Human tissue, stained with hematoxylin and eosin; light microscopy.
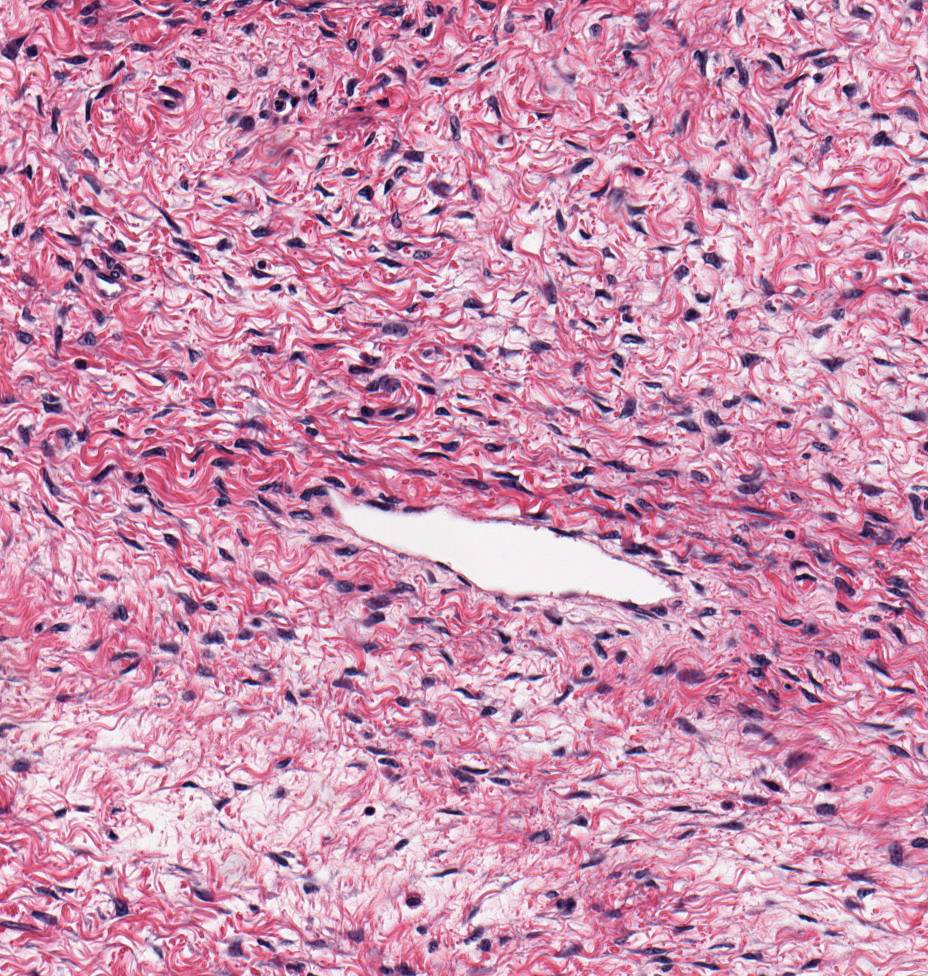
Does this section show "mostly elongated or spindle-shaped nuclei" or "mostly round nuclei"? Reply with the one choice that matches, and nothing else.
Mostly elongated or spindle-shaped nuclei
